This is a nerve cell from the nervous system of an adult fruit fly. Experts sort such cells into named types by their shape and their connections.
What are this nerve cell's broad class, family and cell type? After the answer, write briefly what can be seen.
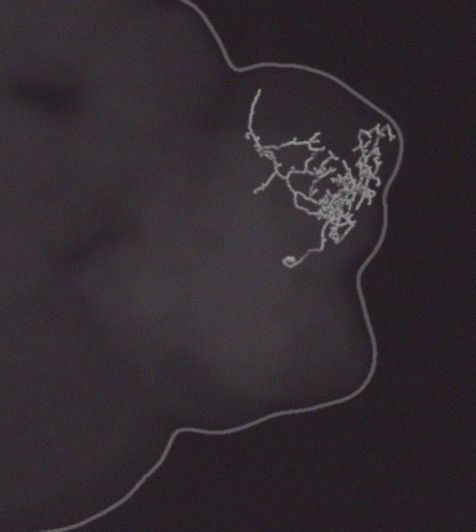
It is a nerve-cord intrinsic neuron. Its family is hemilineage 09B. It is of cell type IN09B038. Its cell body lies in the middle of the picture. As drawn here it is about as wide as it is tall.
